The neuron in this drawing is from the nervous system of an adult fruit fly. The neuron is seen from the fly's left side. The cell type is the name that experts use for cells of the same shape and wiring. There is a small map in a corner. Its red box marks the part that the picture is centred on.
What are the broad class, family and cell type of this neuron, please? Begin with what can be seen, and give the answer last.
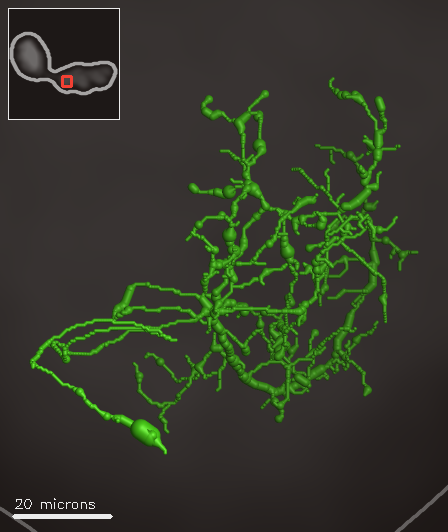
By the scale bar it is about 80 microns wide in this view. The picture shows dozens of branch ends. This is a nerve-cord intrinsic neuron. The family is hemilineage 14A. It is of cell type IN14A014.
